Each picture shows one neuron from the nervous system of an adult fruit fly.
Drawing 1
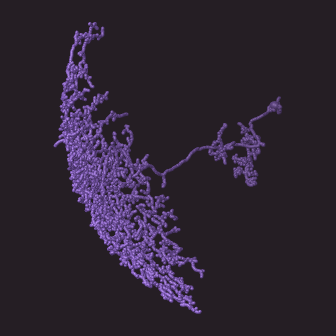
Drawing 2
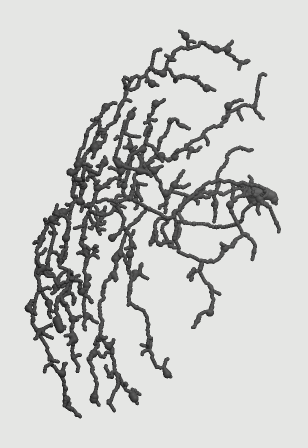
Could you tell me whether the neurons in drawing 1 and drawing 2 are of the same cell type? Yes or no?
yes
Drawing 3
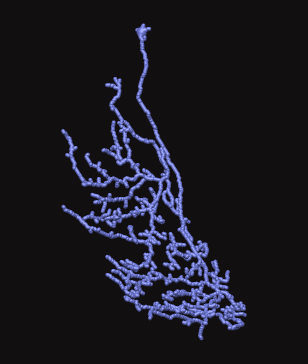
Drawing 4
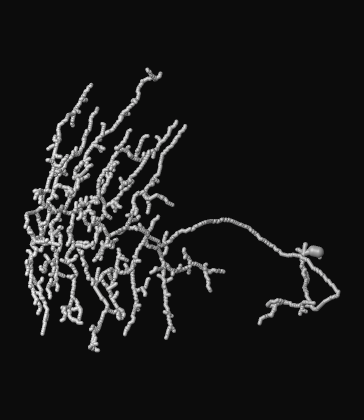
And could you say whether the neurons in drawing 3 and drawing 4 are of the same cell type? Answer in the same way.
no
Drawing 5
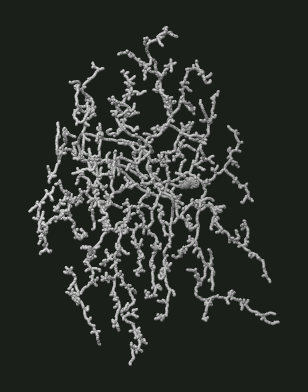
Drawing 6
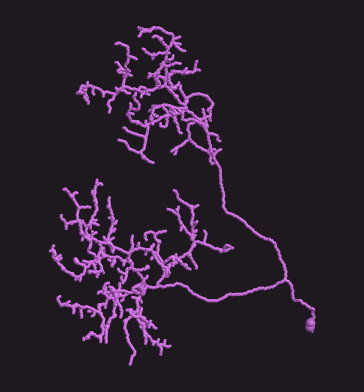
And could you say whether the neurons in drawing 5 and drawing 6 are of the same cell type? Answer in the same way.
no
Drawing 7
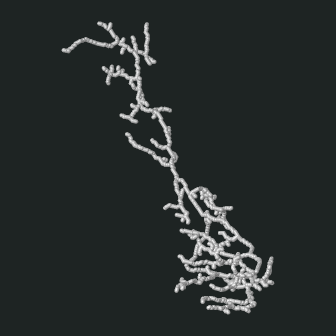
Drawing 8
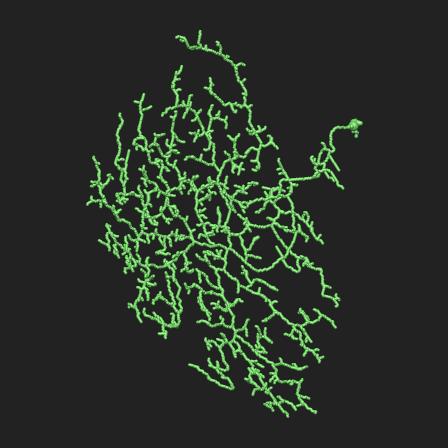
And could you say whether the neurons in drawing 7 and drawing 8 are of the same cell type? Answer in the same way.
no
